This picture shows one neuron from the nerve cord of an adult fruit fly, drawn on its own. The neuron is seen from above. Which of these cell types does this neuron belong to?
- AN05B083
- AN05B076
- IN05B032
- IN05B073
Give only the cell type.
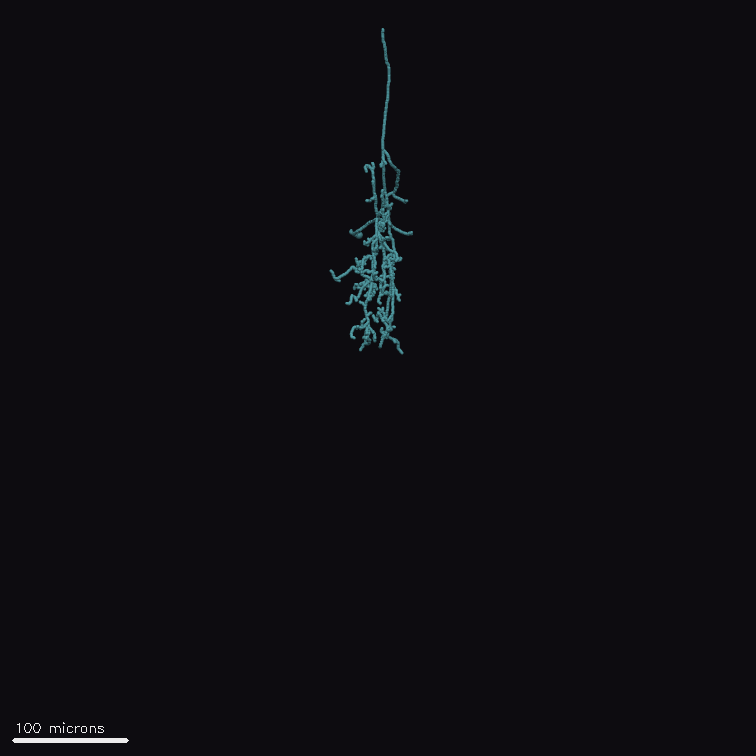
AN05B083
